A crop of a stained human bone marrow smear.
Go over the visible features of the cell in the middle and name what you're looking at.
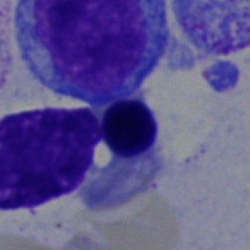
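The chromatin of the central cell is uniformly dense and very dark, with no internal pattern. No nucleolus can be made out in the nucleus. The cytoplasm shows no granules. A small, clear, round space sits against the lower-left edge of the nucleus. This cell is an erythroblast.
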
